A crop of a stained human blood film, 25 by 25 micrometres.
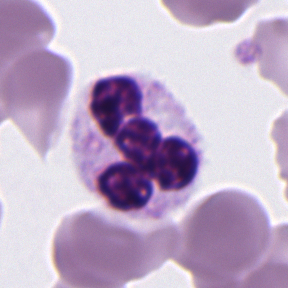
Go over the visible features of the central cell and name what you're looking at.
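Looking at the central cell, I can't make out any nucleoli in the nucleus. Its cytoplasm looks pale pinkish-lilac, not blue. Fine, faint pinkish-lilac granules are scattered through it. I see no vacuoles there. So the central cell is a segmented neutrophil.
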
